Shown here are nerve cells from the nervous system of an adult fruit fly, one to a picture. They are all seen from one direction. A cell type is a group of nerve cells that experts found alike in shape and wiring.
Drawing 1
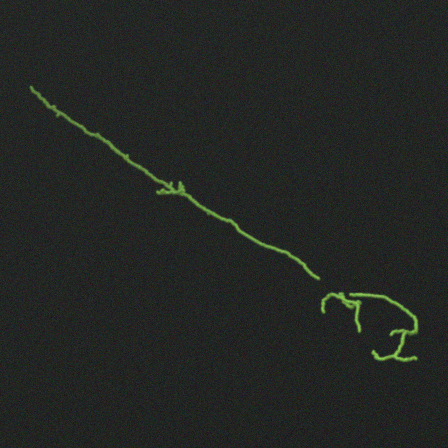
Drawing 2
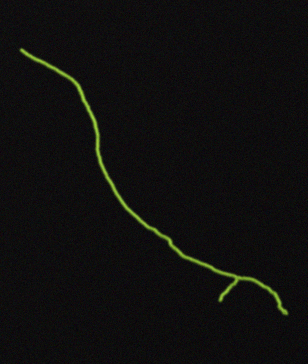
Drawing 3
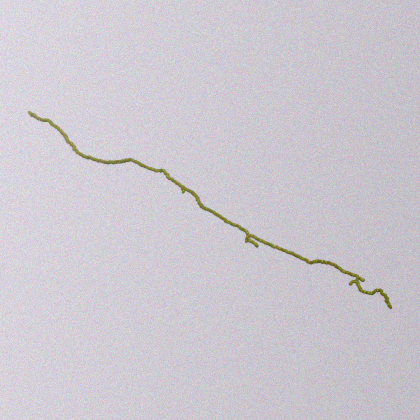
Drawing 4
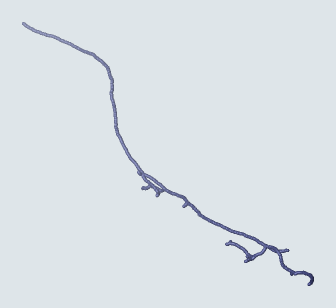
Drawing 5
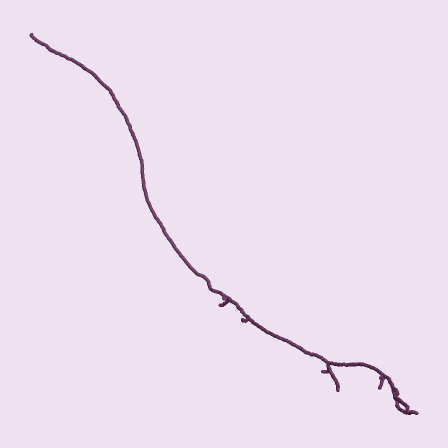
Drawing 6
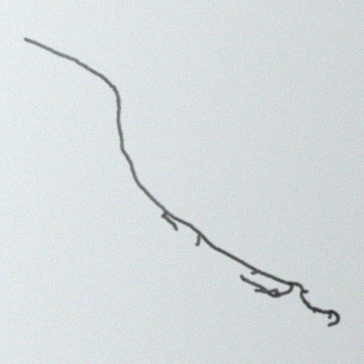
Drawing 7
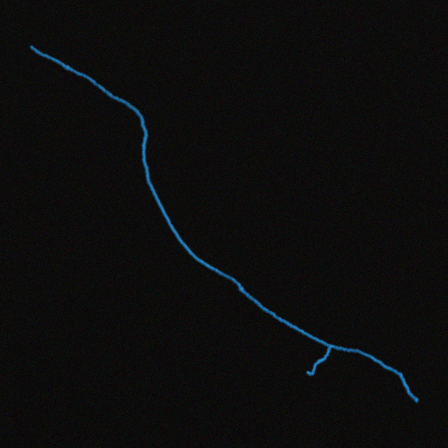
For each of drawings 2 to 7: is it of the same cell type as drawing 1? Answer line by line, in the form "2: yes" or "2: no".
2: no
3: no
4: no
5: no
6: no
7: no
